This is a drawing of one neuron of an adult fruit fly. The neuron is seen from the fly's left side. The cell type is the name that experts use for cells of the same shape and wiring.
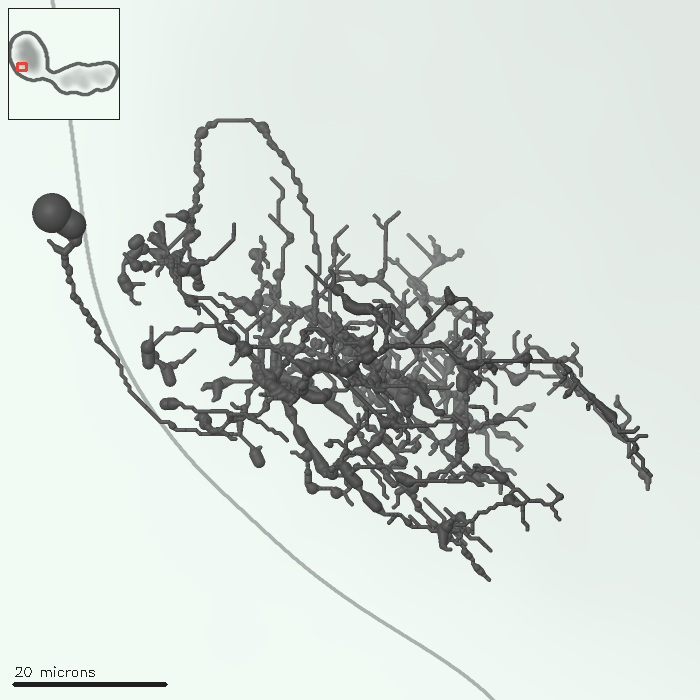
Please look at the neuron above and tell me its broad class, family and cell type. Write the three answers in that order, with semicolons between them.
central-brain intrinsic neuron; hemilineage TRdm; GNG357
